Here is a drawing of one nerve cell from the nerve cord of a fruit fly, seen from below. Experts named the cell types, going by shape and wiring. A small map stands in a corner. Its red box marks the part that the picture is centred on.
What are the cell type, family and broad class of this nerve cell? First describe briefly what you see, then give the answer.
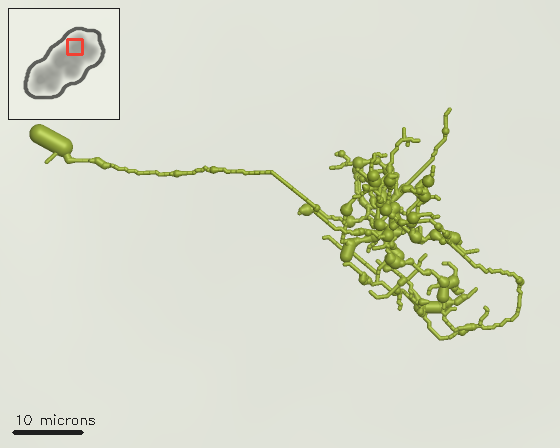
By the scale bar it is about 70 microns wide in this view. Dozens of branch ends can be seen. Its cell type is IN01B099. The family is hemilineage 01B. Its broad class is nerve-cord intrinsic neuron.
